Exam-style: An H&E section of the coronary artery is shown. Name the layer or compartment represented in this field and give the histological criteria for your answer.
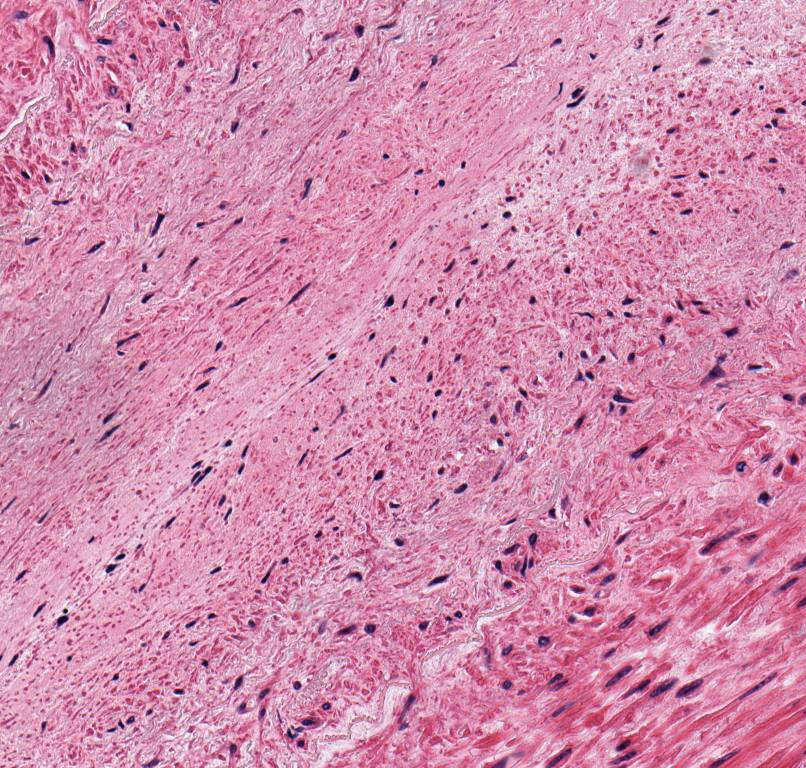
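I'd say this is the tunica intima. What weighs most is the pale pink, finely fibrillar matrix lying between the nuclei.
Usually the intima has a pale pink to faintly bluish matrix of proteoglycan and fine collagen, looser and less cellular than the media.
Beyond that, the fibres and their nuclei run mostly diagonally, from lower left to upper right. In the lower right corner there's a more cellular band of smooth muscle cells, with elongated, blunt-ended nuclei and bright pink cytoplasm. I find no epithelium anywhere in the field.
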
